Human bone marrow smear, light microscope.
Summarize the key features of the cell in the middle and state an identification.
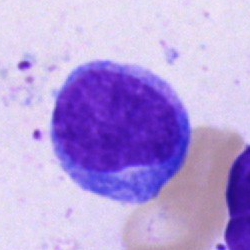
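Quick look at this one: the outline is smooth, round to slightly oval. The nucleus sits toward the top, so there's a wider band of cytoplasm below it. Just under the nucleus the cytoplasm is paler, and no distinct granules show anywhere in it. It's a blast.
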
